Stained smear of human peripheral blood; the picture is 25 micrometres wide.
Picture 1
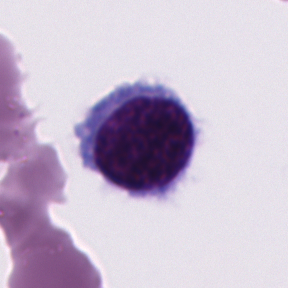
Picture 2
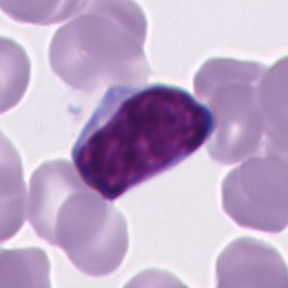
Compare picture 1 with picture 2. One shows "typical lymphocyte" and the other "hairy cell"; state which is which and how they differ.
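The hairy cell is in picture 1 and the typical lymphocyte in picture 2. Outline first: the hairy cell bears fine, ragged, hair-like projections, whereas the typical lymphocyte is angular, with fairly straight edges. Size next: the typical lymphocyte measures about 13 by 10 micrometres. Nucleus: in the typical lymphocyte it is a single broad angular mass without lobes, filling about 80% of the cell's area, with dark purple, coarsely clumped chromatin.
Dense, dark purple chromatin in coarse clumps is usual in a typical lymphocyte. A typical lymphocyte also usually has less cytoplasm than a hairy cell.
Nucleolus: none is distinctly visible in the hairy cell.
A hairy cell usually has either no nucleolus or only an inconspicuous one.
Cytoplasm: the hairy cell shows no distinct granules; the typical lymphocyte's is pale blue and free of granules, and no vacuoles are visible anywhere in that cell. Surroundings: pink-purple red cells lie at the left edge of picture 1 without touching the hairy cell.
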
